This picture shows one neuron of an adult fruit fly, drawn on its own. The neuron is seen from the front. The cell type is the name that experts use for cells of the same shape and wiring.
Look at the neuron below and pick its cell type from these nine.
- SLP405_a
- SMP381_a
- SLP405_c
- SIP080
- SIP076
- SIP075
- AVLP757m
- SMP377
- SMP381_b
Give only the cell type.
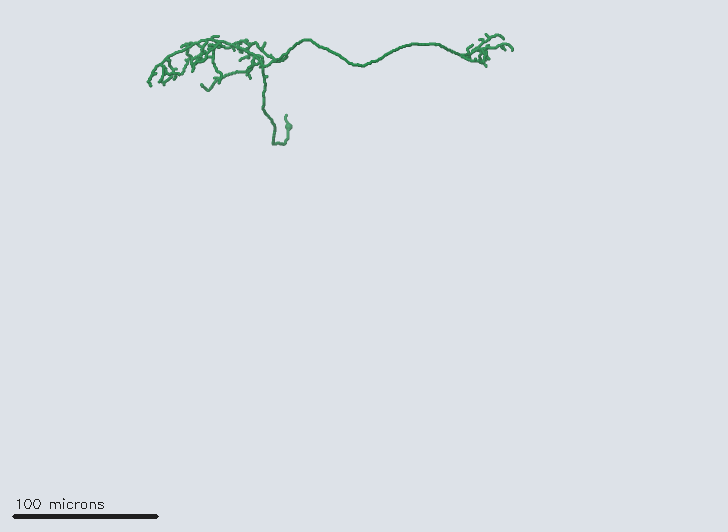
SLP405_a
